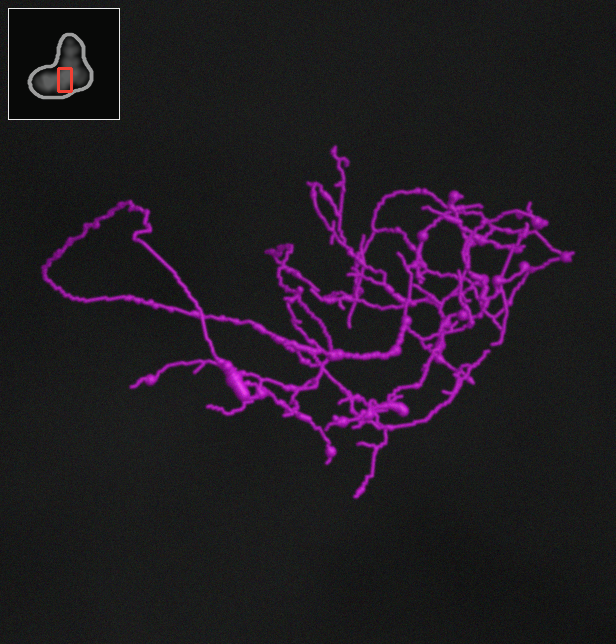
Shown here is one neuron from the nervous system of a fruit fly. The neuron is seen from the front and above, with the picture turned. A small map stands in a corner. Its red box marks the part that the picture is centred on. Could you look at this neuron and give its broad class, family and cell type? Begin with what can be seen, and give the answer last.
Its cell body lies in the middle of the picture. The picture shows dozens of branch ends. It is a central-brain intrinsic neuron. Its family is hemilineage AOTUv1_ventral. It is of cell type WED002.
